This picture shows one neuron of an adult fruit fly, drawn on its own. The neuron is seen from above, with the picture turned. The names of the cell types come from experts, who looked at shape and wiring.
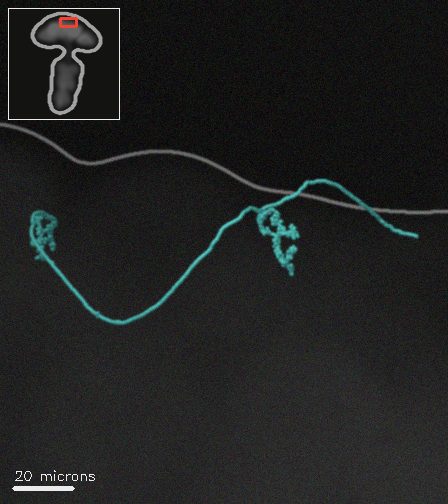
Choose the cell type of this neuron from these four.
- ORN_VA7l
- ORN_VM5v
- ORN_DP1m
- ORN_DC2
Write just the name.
ORN_DC2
